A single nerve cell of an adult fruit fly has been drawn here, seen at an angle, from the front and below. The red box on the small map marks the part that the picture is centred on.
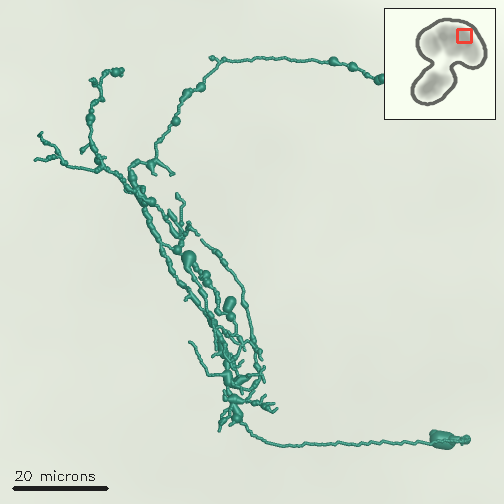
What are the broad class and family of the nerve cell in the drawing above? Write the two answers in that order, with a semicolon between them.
central-brain intrinsic neuron; hemilineage SLPp&v1_posterior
